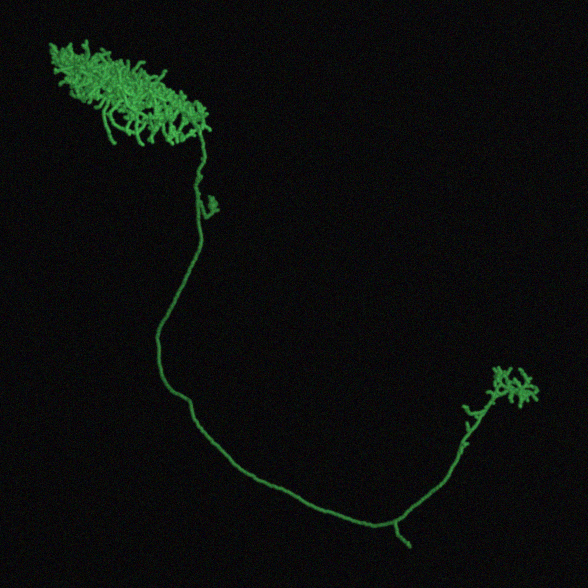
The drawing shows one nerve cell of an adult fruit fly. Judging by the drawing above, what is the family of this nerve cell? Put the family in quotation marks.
"Nod"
